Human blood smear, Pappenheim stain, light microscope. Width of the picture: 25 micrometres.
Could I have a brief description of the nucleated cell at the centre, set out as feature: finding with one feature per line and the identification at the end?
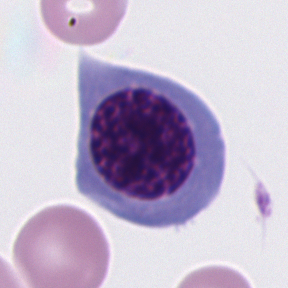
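Nucleus: round, its edge smooth and unindented.
Nucleolus: none stands out inside.
Cytoplasm: a smooth, even blue.
Vacuoles: none in the cytoplasm.
Name: normoblast.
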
